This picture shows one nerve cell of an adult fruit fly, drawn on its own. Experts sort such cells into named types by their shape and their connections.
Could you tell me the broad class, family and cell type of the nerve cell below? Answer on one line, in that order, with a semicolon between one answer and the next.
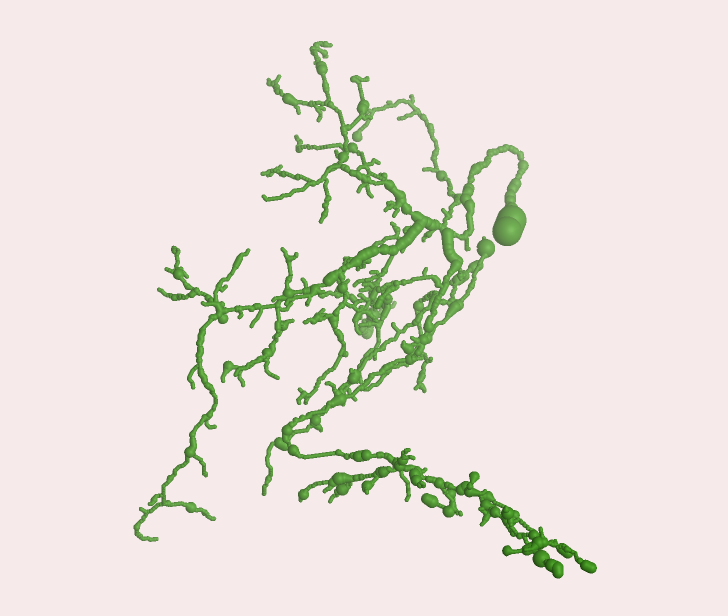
central-brain intrinsic neuron; hemilineage SMPpd2; SMP538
